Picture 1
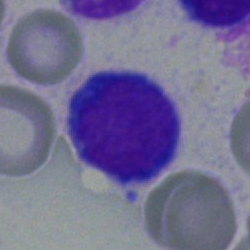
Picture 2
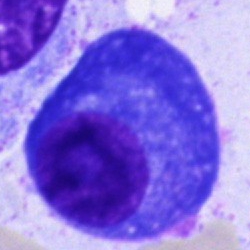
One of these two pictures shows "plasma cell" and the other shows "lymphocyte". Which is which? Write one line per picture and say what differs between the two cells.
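In picture 1 we see a lymphocyte: Cytoplasm is scant, at most a barely visible thin rim.
In picture 2 we see a plasma cell: The cytoplasm is abundant and takes up more of the cell than the nucleus does.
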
